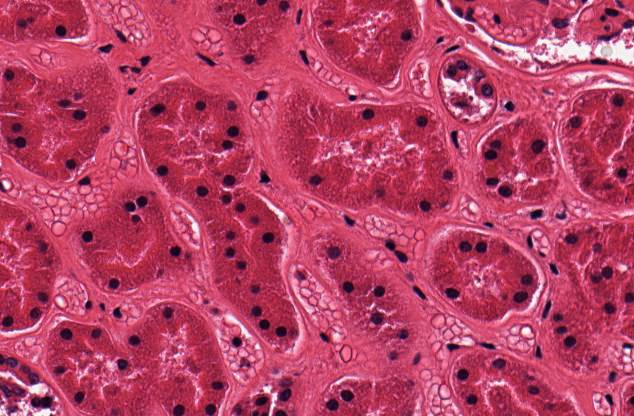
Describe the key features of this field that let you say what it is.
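Shown here is the cortical labyrinth of the kidney. Check one: large rounded to irregular nests of cells, parted by thin pink septa, fill the field. Check two: their cells have abundant, finely granular, deeply eosinophilic cytoplasm and one small, round, dark nucleus each.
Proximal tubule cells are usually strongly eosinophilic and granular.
Check three: many nests have an irregular pale central cleft holding wispy material.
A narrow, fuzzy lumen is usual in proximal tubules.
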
